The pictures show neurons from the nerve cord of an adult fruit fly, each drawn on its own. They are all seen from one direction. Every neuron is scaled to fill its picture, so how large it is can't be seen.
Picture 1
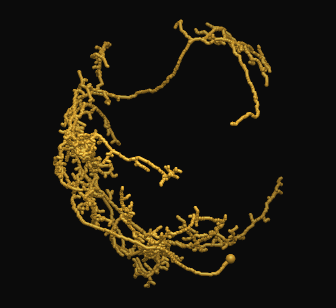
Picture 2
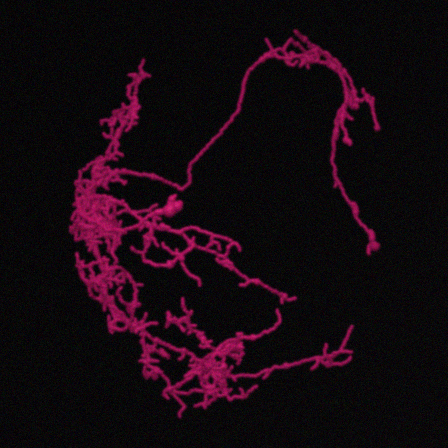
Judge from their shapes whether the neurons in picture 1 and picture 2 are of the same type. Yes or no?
yes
